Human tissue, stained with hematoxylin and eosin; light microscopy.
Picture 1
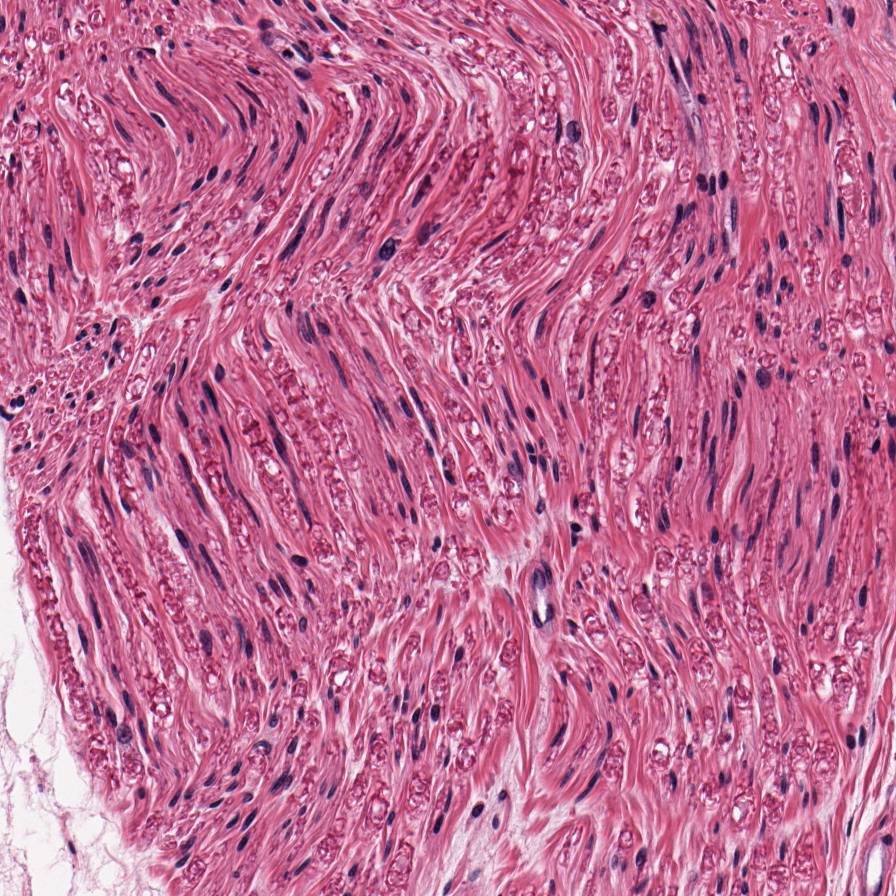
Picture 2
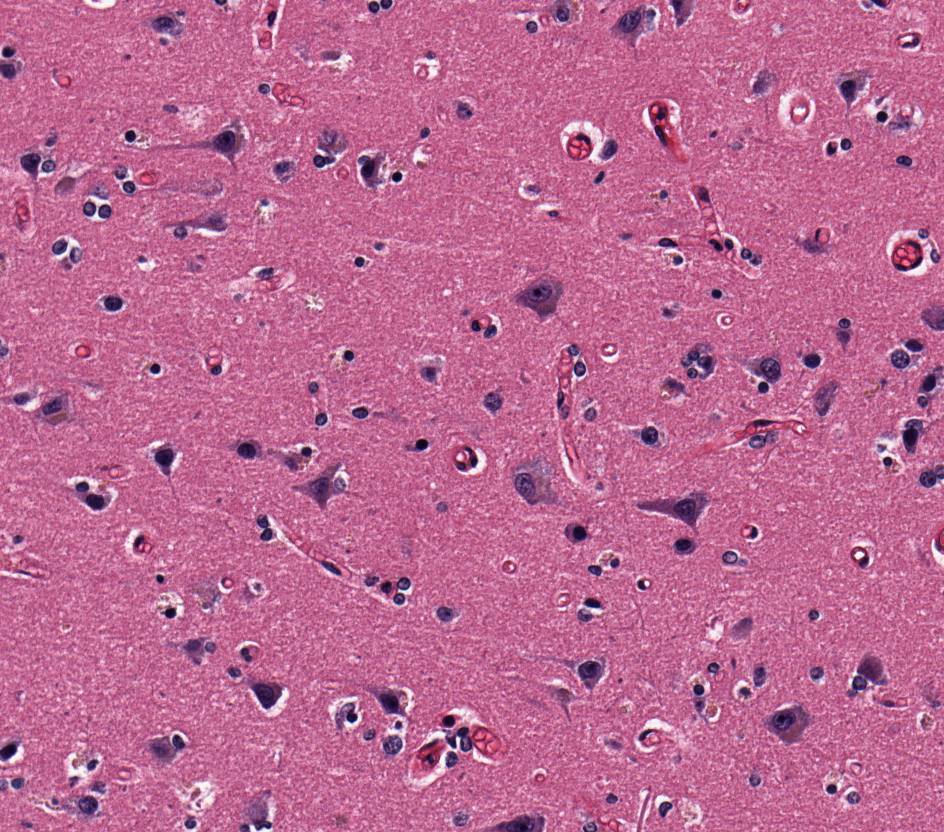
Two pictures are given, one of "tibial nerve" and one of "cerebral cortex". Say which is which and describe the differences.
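Looking again, the first picture is tibial nerve and the second is cerebral cortex. In the first, closely packed pink fibres run wavily from top to bottom, bending in sharp zigzag kinks that line up as horizontal bands. Elongated dark blue-purple nuclei lie parallel to them, and small clear spaces, many with a tiny pink dot, make it foamy. The second instead shows single cells scattered over a finely fibrillary pink matrix, including triangular neurons with purplish cytoplasm in the centre and lower right. Thin-walled capillaries with red blood cells cross it obliquely.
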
